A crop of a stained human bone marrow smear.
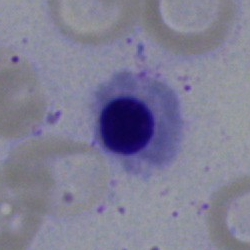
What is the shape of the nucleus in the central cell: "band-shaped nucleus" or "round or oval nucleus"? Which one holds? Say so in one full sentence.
It is a compact round or oval mass that the nucleus of the cell forms.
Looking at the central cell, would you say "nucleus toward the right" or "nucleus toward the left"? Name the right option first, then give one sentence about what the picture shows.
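Nucleus toward the left. The cytoplasm is wider to the right of and below the nucleus than to its left.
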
